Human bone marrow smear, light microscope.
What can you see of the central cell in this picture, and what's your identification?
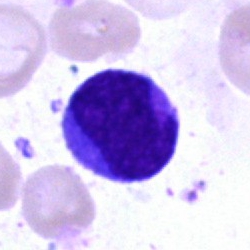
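Outline: round, smooth. Cytoplasm: narrow crescent, widest at lower left, clear medium blue. Chromatin: dark purple, dense, faintly mottled. Cell: blast.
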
